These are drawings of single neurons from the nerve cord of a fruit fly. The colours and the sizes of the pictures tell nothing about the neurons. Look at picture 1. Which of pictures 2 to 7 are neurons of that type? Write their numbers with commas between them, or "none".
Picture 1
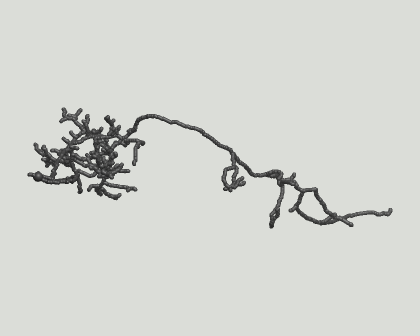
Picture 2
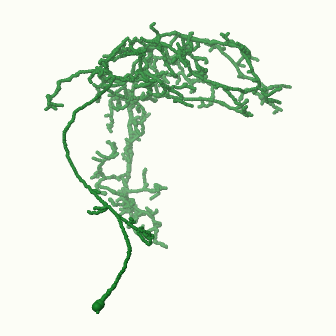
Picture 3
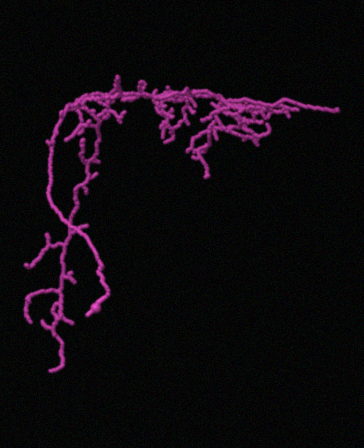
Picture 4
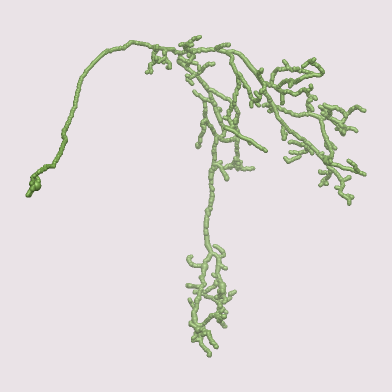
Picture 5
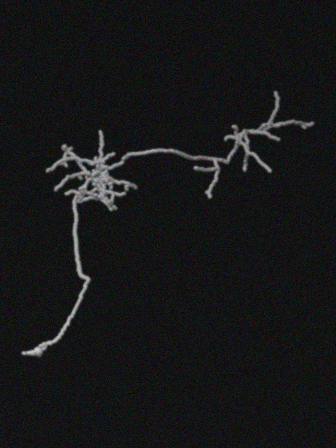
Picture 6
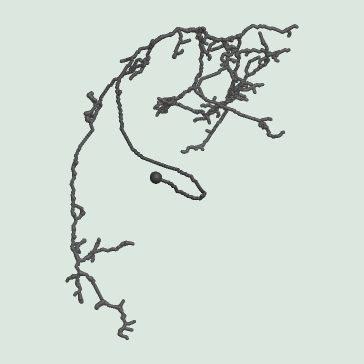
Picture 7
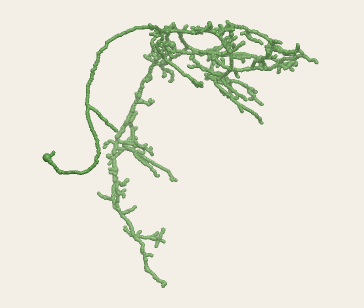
5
